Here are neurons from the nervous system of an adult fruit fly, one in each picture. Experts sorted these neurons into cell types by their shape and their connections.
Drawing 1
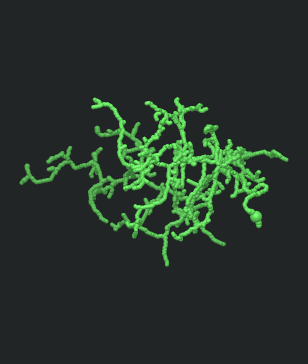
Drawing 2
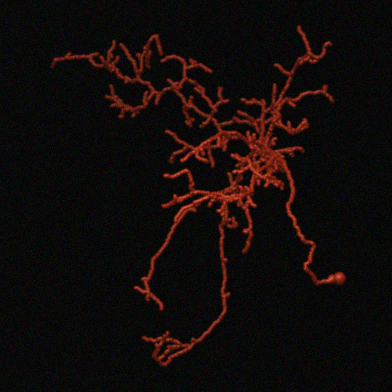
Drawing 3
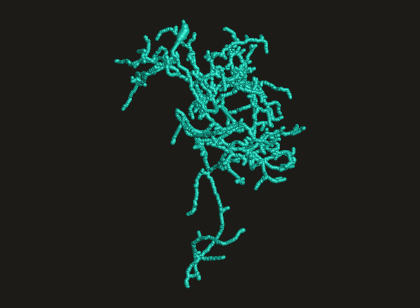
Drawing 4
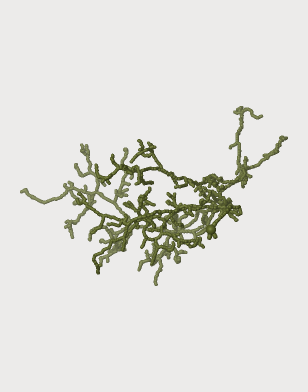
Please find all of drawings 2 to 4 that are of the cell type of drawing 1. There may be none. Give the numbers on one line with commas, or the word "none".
2, 4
